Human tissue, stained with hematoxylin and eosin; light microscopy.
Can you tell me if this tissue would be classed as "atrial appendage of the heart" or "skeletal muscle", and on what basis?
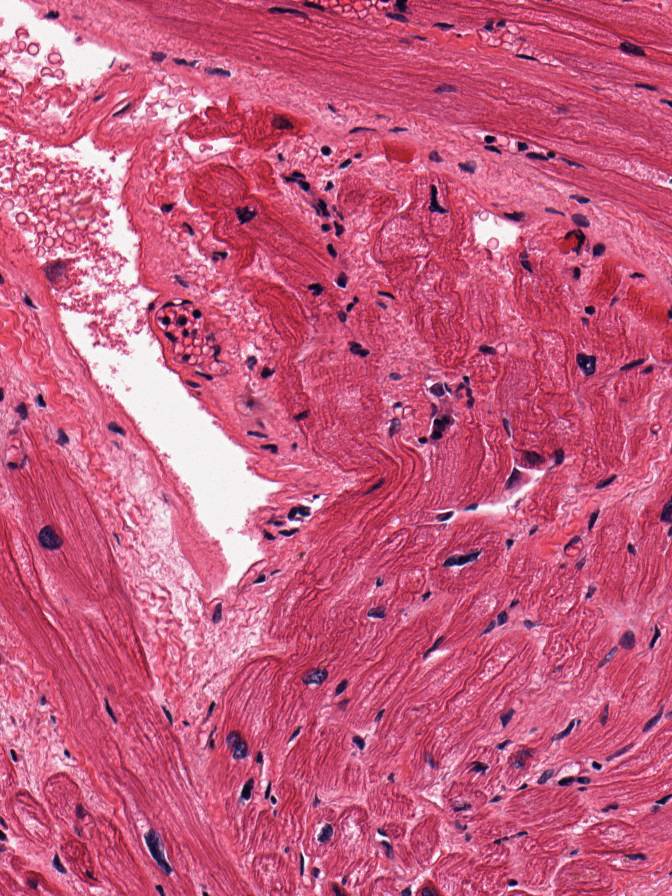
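Atrial appendage of the heart, not skeletal muscle. Deciding point: muscle nuclei lie centrally within the fibres, not at their edges.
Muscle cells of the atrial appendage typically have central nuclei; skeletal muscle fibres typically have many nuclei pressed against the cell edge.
Also seen: field almost entirely eosinophilic muscle fibres, bundles running in differing directions from region to region. Lower left: a few enlarged, darkly staining nuclei within fibres.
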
